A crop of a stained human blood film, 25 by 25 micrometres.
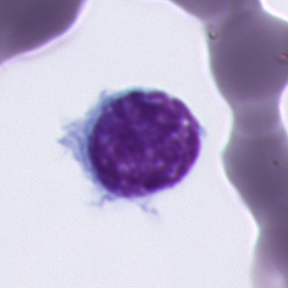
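Hairy cell, the nucleated cell at the centre of a stained peripheral blood smear, measuring about 12 by 10 micrometres. Its round nucleus, about 10 micrometres across, sits off-centre toward the right and fills about 80% of the cell's area. The chromatin is dark purple and clumped, with scattered small paler spots. A scant, pale grey-blue rim of cytoplasm is widest on the left side. Fine, hair-like projections extend from the left and lower edges of the cell.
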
